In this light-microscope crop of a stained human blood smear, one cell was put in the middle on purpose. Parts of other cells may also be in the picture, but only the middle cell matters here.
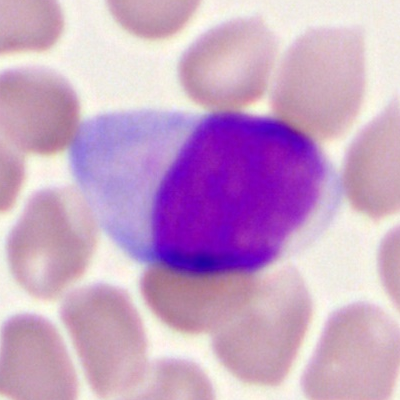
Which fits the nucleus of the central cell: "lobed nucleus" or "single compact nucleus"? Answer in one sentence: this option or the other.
The nucleus is neither lobed nor band-shaped but one compact round, oval or kidney-shaped mass.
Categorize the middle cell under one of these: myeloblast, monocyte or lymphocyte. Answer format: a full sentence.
In the center of this field lies a myeloblast.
